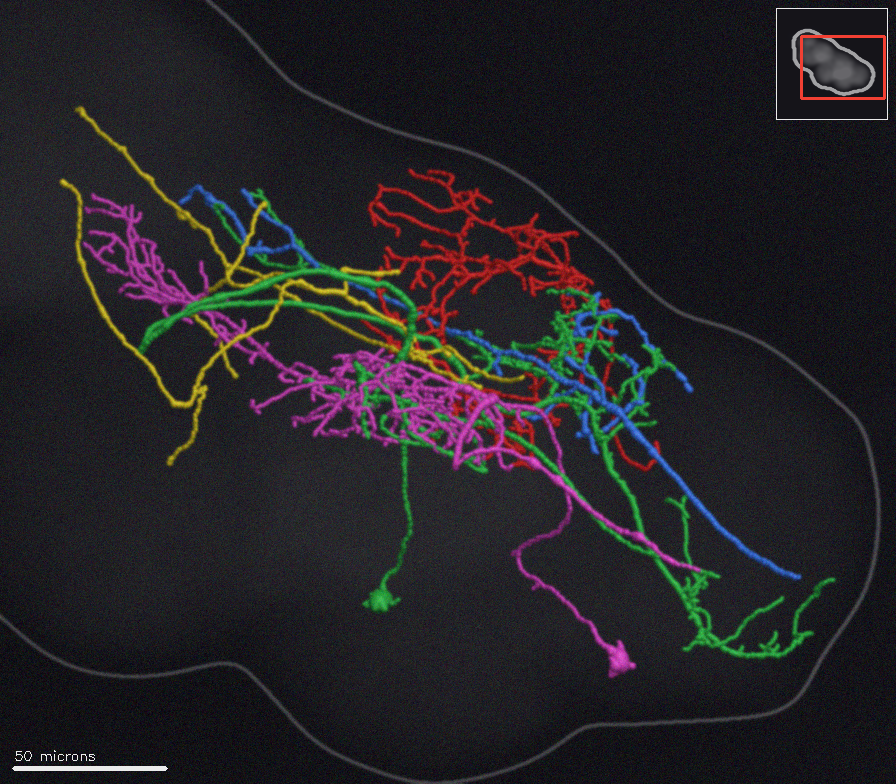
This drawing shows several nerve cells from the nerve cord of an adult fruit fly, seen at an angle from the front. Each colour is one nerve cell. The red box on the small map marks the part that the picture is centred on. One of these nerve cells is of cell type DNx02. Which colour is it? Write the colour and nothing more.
blue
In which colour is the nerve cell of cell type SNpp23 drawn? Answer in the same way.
yellow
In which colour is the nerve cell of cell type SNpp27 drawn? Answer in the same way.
red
